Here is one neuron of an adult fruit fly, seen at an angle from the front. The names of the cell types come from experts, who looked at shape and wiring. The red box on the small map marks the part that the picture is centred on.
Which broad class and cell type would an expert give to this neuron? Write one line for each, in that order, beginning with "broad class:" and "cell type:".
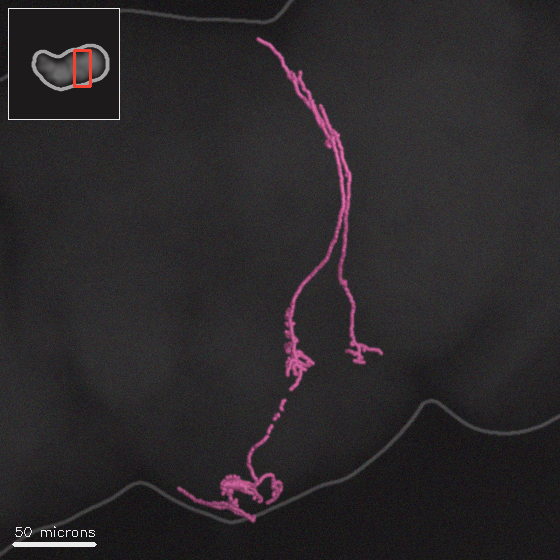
broad class: central-brain intrinsic neuron
cell type: PRW075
